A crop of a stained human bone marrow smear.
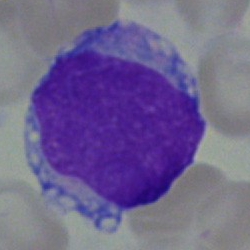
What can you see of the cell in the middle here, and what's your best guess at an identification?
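Finely stippled, deep purple chromatin, with no coarse dark clumps, is the first thing to note. Several small, clear, round vacuoles sit in the cytoplasm, most obvious at the lower left. No distinct granules appear in the cytoplasm. The outline is irregular and slightly bumpy rather than smoothly round. This cell is a blast.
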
